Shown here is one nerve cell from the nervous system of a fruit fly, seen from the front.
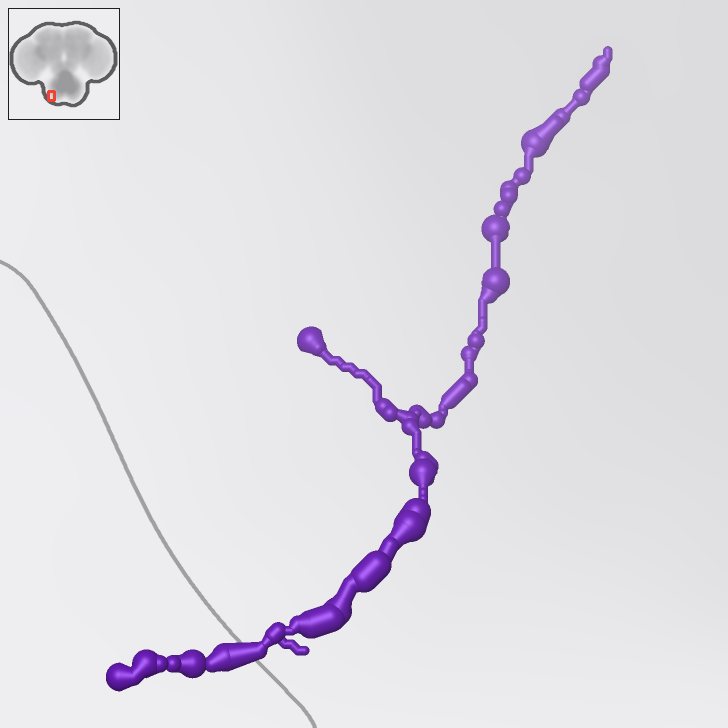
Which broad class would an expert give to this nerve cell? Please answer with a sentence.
The broad class is sensory neuron entering the nerve cord.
